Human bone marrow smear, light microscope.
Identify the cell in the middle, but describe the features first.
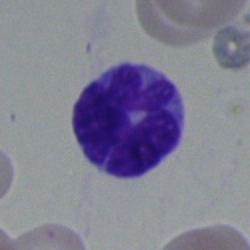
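Start with the nucleus: clefts run inward from its edge and split it into several lobes. Follow those clefts and you'll find they meet at a small pale spot near the centre of the cell. Because the nucleus fills almost the whole cell, the cytoplasm is only a thin, pale bluish rim; look for it at the upper right, where it shows best. This is a monocyte.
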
